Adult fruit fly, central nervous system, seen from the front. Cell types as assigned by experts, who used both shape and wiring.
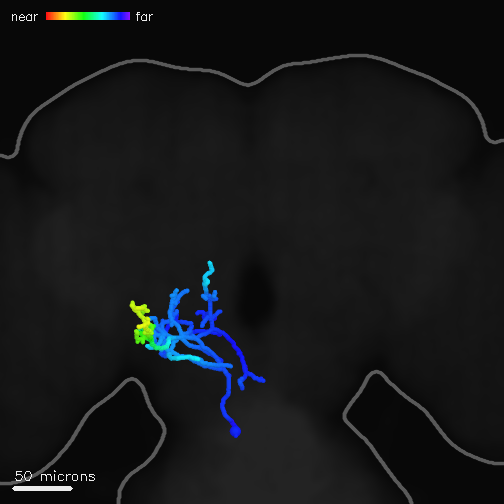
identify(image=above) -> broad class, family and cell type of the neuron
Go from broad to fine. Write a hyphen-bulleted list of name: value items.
- broad class: central-brain intrinsic neuron
- family: hemilineage LB3
- cell type: CB4064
